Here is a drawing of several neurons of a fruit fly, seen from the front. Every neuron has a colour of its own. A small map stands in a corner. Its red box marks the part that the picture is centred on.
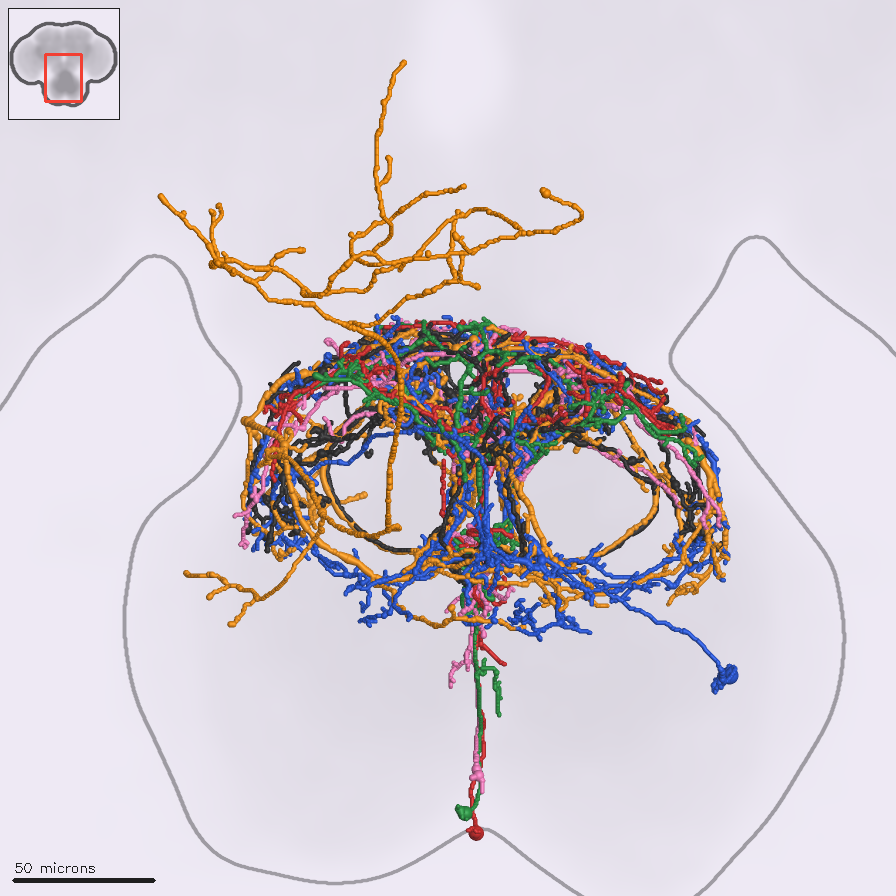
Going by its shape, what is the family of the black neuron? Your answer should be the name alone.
hemilineage 19B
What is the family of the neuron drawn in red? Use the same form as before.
hemilineage 00A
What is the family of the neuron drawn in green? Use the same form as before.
hemilineage 00A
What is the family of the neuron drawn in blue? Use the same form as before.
hemilineage 03B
